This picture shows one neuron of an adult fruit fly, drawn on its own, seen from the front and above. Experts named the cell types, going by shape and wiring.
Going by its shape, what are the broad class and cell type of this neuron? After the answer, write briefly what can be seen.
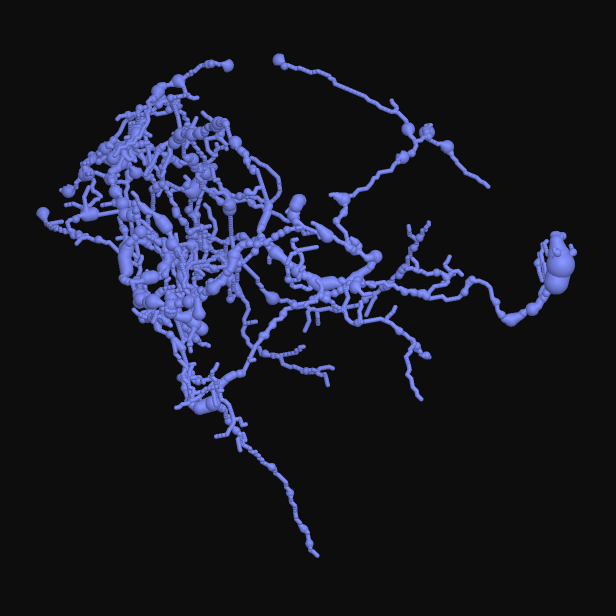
Its broad class is nerve-cord intrinsic neuron. Its cell type is INXXX386. The cell body is on the right of the picture. The picture shows dozens of branch ends.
